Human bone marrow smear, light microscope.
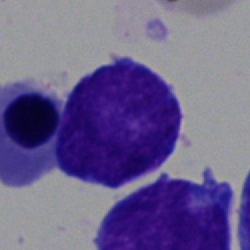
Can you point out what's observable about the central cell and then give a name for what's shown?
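Roughly round in outline, the cell has somewhat flattened, angular sides. Nearly all of it is taken up by the nucleus. Its chromatin is finely granular and stained deep purple, with a paler patch near the middle of the nucleus. This cell is a blast.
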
